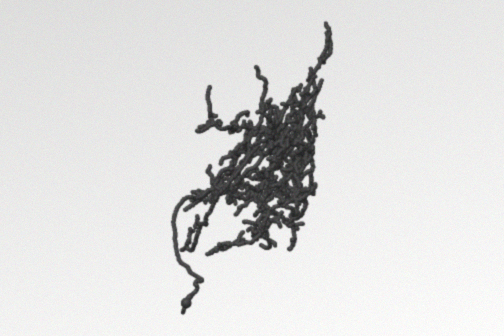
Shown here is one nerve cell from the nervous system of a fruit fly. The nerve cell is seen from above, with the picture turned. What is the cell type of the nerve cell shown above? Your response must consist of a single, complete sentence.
Regarding its cell type, the nerve cell is IN21A022.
